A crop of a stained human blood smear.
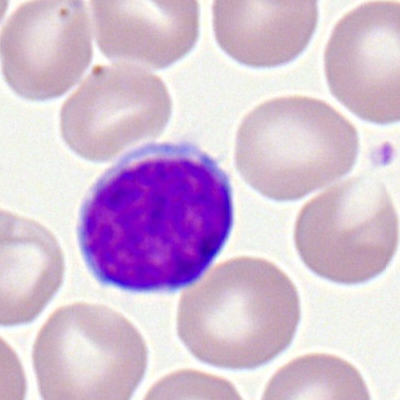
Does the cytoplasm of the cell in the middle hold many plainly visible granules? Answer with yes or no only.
No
